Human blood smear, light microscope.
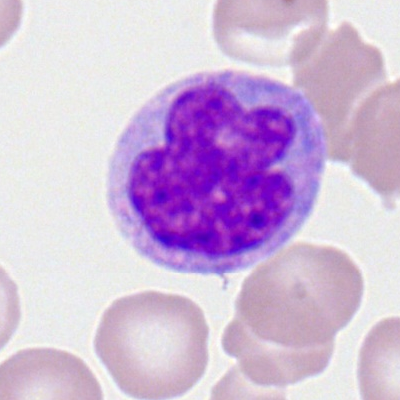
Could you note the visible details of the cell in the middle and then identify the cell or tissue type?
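The chromatin is deep purple and mottled, with lighter and darker patches. A moderate rim of pale lavender-blue cytoplasm surrounds the nucleus on all sides. A tiny thin strand projects from the lower edge of the cell. The cell is a monocyte.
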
